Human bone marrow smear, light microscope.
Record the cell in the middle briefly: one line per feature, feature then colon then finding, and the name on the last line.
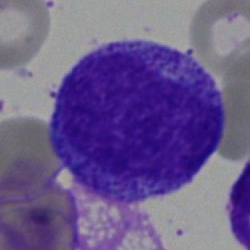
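Outline: round.
Staining: deep blue-violet over the whole cell.
Nucleoli: none visible.
Edge: finely granular, without distinct projections.
Name: promyelocyte.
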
